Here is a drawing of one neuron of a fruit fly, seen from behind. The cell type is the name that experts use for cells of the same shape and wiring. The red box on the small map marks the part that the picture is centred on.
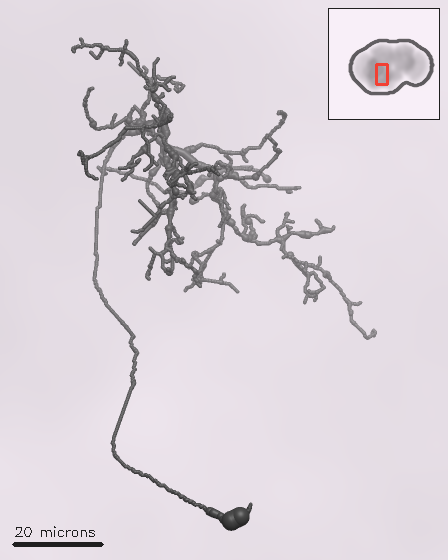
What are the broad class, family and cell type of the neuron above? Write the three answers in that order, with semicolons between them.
nerve-cord intrinsic neuron; hemilineage 12A; IN12A061_a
